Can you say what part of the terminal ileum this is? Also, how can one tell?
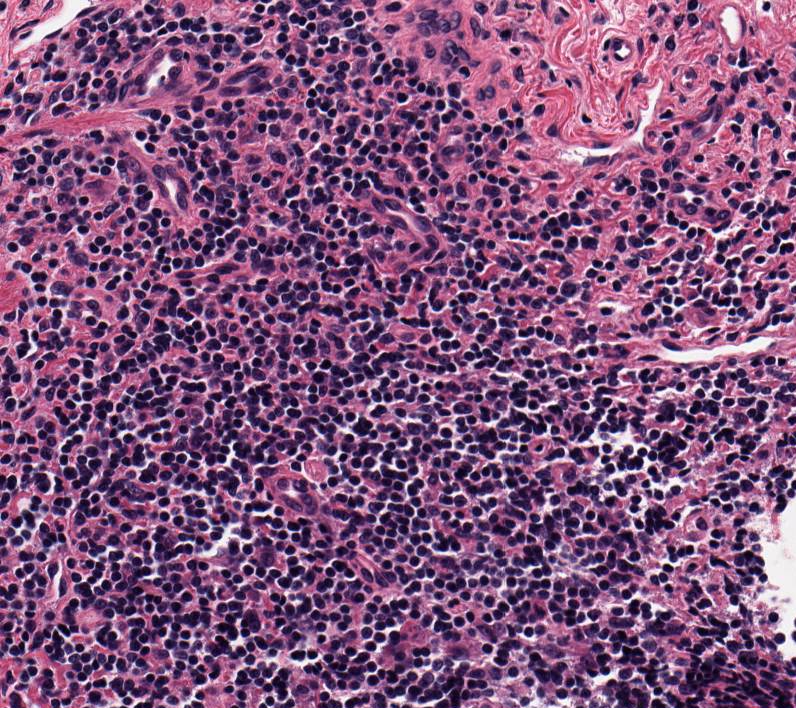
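What fills most of this field is lymphoid tissue, a dense sheet of small round lymphocytes. Looking closer, each has a small, round, darkly stained nucleus and scant cytoplasm. I find no epithelium anywhere, only pink wavy collagen bundles with few cells in the upper right corner.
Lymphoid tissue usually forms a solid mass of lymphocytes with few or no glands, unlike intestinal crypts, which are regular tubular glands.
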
